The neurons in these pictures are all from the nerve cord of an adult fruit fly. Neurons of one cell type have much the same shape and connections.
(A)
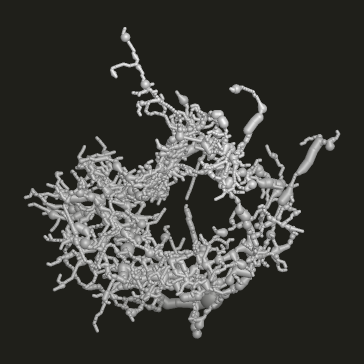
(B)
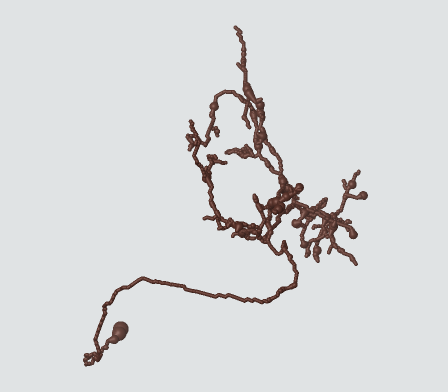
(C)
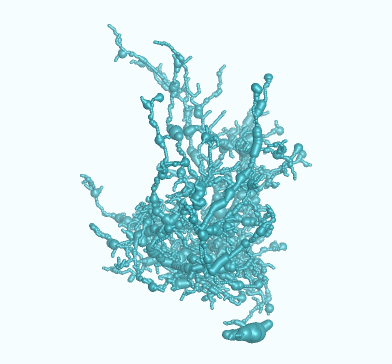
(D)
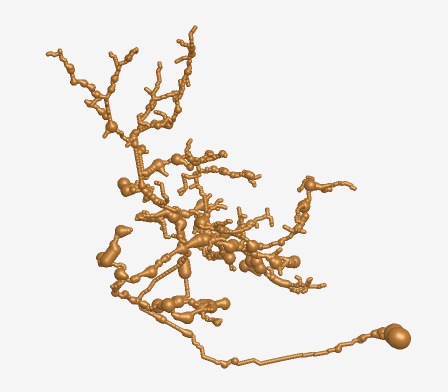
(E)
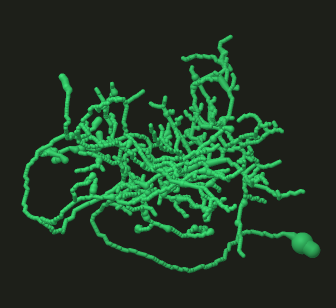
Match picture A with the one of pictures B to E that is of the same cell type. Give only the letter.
C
